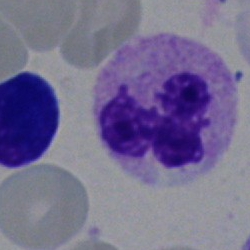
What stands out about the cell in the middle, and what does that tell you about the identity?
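Abundant pale lilac-pink cytoplasm, widest band above the nucleus. Fine purplish granules scattered through it. Chromatin dark purple, coarsely clumped. Name: segmented neutrophil.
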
